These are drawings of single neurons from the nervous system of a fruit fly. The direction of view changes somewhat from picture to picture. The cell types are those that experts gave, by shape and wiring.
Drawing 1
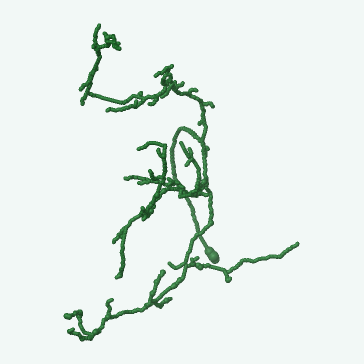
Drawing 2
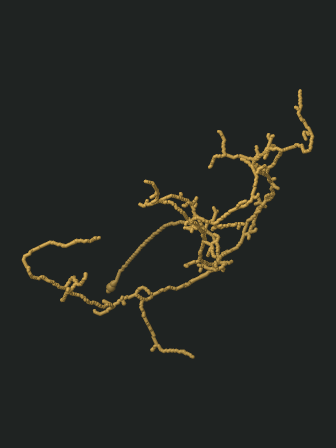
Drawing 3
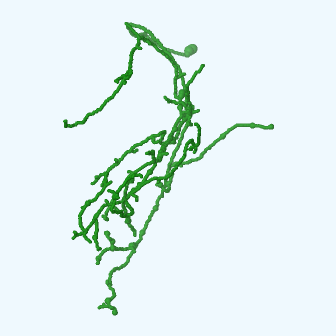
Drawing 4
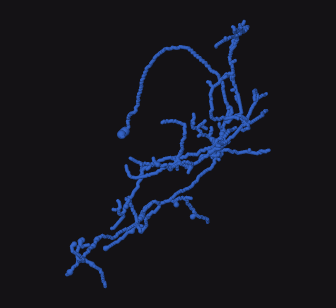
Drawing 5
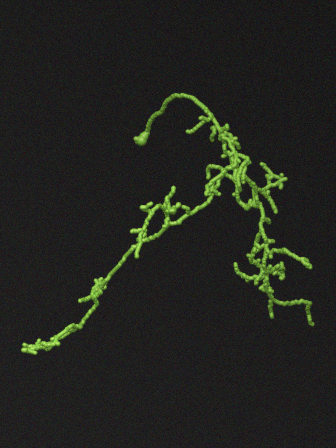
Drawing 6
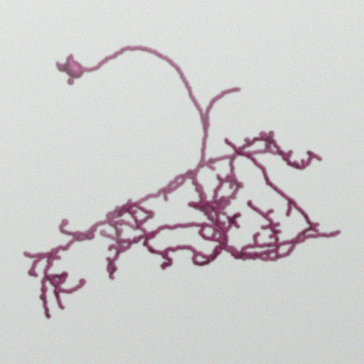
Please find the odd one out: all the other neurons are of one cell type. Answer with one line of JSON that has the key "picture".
{"picture": 5}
